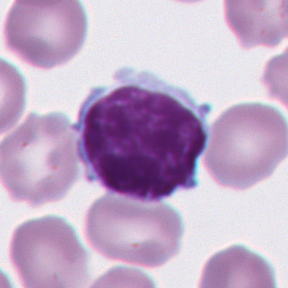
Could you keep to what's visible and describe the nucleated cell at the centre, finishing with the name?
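Taking the nucleus first, its shape is round to slightly oval, with neither lobes nor an indentation. Next, no nucleolus is visible within it. Then the cytoplasm: it makes only a thin rim around the nucleus, which occupies most of the cell. Last, the cell margin is ragged, bearing small irregular cytoplasmic projections that are most pronounced along the top edge. This is a typical lymphocyte.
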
